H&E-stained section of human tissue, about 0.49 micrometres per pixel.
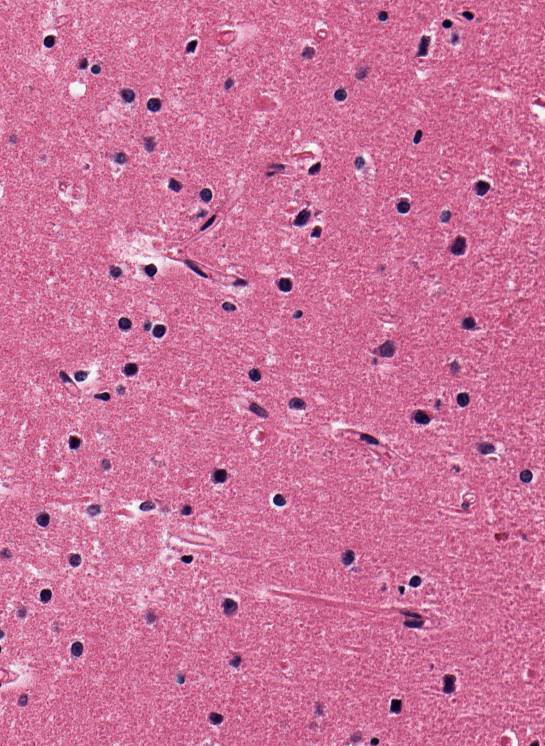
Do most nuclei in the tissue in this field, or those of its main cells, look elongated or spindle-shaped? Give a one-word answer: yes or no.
No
